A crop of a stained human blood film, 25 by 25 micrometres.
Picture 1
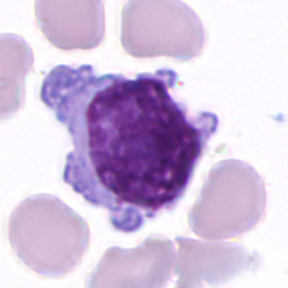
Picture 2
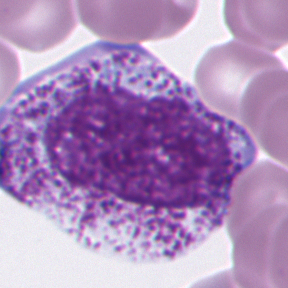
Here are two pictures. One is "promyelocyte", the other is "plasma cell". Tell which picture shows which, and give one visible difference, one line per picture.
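Picture 1 – plasma cell. No distinct granules are visible in the cytoplasm.
Picture 2 – promyelocyte. Many dark purple granules fill the cytoplasm.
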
